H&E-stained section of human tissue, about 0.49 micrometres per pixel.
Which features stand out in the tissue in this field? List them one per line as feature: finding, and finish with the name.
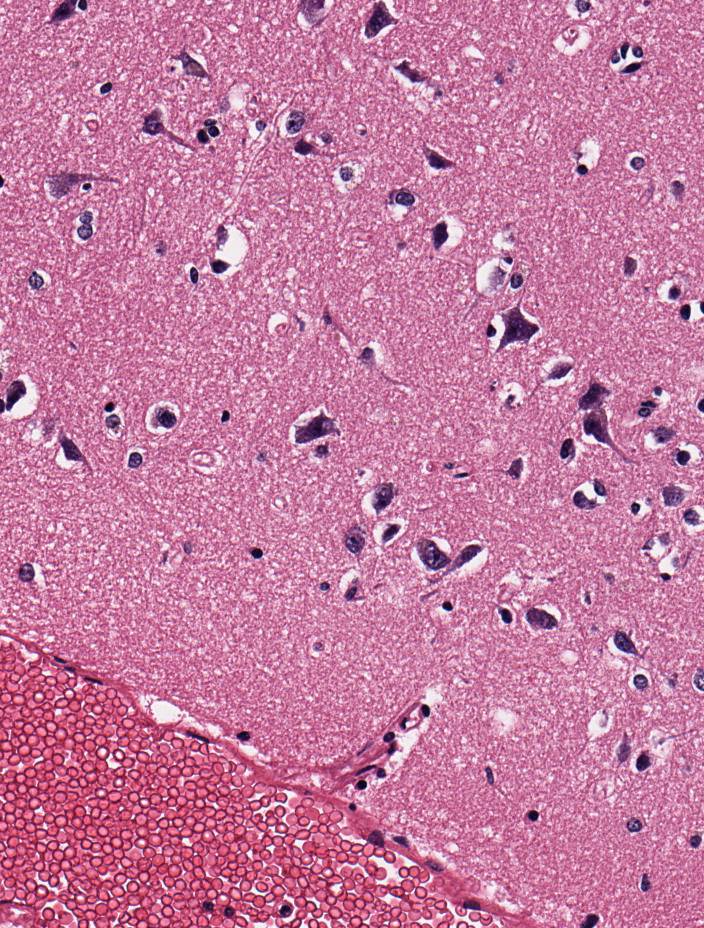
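Background: fine-grained pink neuropil, scattered cells
Glands and epithelium: none
Neurons: angular, triangular bodies with tapering processes, upper and right
Glia: small round dark nuclei, single, scattered throughout
Vessel: large lumen, lower left corner, packed with red blood cells
Name: cerebral cortex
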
